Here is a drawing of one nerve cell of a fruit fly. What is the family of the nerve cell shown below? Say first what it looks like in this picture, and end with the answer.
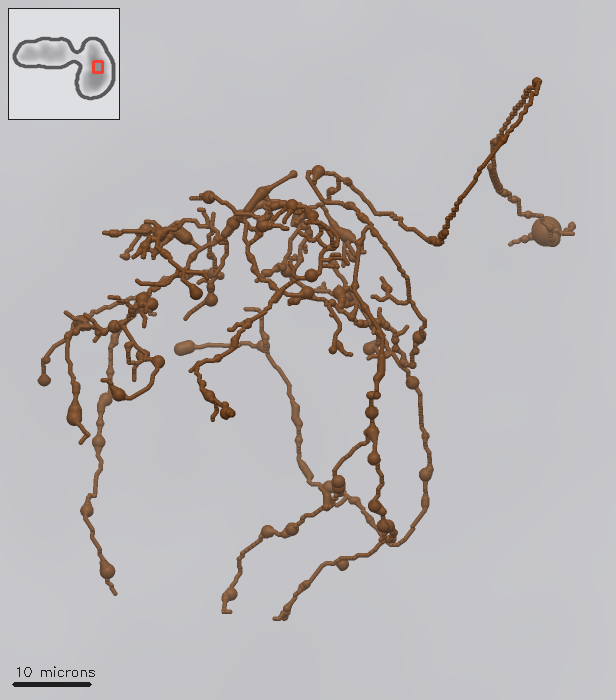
By the scale bar it is about 70 microns tall in this view. The picture shows dozens of branch ends. This is a central-brain intrinsic neuron. Its family is hemilineage LHl4_dorsal.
